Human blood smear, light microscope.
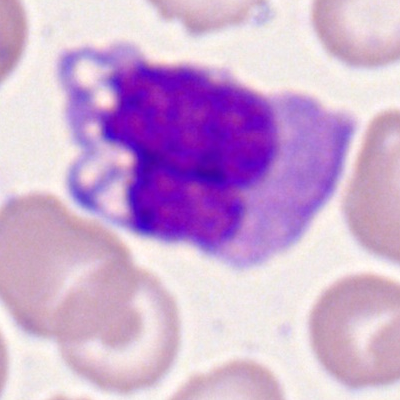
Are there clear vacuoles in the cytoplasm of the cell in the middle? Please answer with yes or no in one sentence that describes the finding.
Yes, clear vacuoles, one or more, are held in the cytoplasm of this cell.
